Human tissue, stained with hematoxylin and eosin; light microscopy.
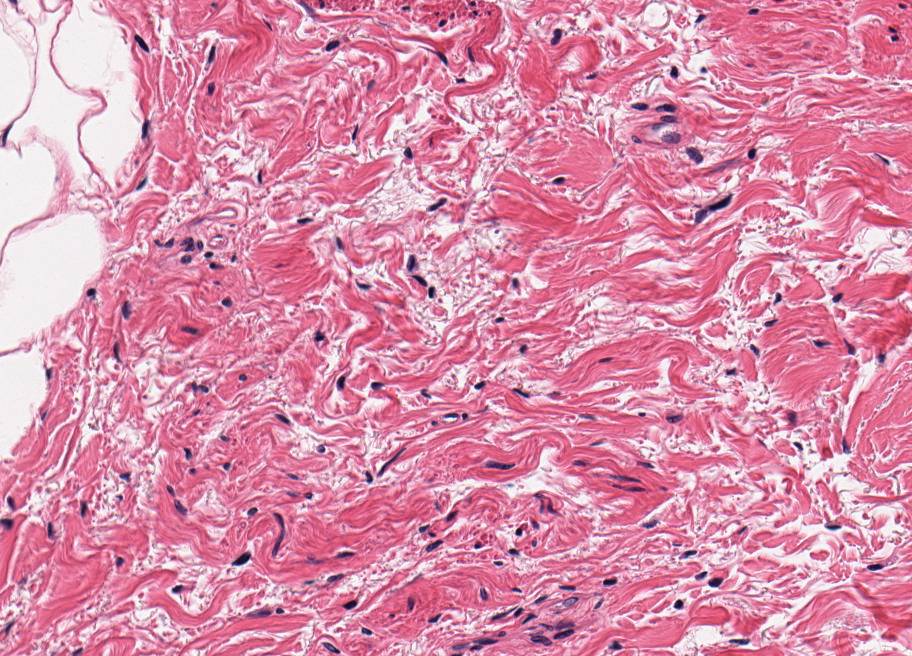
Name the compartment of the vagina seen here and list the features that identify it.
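I'd call this dense connective tissue. Coarse, wavy pink collagen bundles fill the field, running in many directions. Between them I see scattered small dark nuclei, mostly thin and spindle-shaped like fibroblasts, and they're sparse for so much collagen.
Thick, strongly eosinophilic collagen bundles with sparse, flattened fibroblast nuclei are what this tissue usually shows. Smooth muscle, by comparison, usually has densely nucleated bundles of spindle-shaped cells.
There's no epithelium anywhere.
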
